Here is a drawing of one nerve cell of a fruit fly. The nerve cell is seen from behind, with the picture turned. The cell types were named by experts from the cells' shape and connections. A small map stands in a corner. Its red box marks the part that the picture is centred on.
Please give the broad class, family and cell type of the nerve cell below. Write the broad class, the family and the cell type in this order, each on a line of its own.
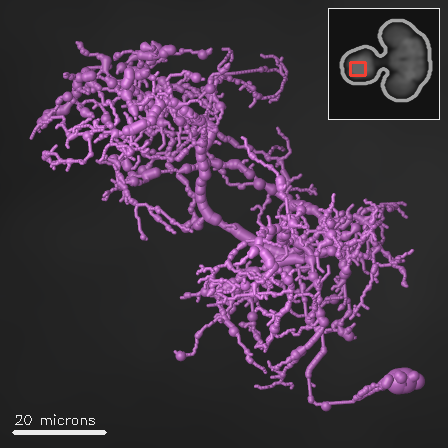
nerve-cord intrinsic neuron
hemilineage 18B
IN18B033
